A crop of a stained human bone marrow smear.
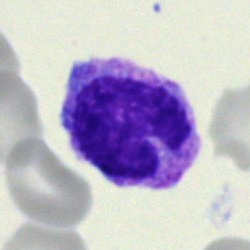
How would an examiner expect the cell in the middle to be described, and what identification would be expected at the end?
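The edge isn't smoothly round; it's slightly irregular. There's a notch cutting into the nucleus on its lower right side, and the nucleus fills most of the cell. I don't see any vacuoles in the cytoplasm. I'd call it a band neutrophil.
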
